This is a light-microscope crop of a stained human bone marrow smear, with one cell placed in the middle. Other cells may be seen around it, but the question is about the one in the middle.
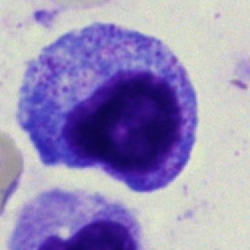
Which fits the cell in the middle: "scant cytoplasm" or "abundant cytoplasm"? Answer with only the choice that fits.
Abundant cytoplasm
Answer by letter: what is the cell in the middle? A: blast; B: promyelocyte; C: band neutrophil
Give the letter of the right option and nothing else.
B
